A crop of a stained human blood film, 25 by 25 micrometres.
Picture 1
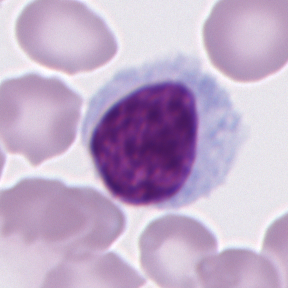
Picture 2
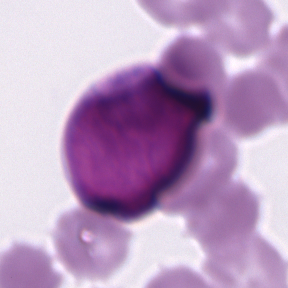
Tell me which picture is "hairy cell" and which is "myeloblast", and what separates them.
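You're looking at the hairy cell in picture 1 and the myeloblast in picture 2. Begin with how much of each cell the nucleus takes up: in picture 1 the cell is about 13 micrometres across, and its nucleus, about 11 by 9 micrometres, fills about 60% of the cell's area and sits toward the lower left. In picture 2 the cytoplasm is only a thin dark blue rim, clearest along the upper right and lower edges.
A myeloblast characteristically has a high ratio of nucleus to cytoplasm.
Now compare colours: the cytoplasm in picture 1 is pale blue, while in picture 2 the nucleus stains a reddish purple.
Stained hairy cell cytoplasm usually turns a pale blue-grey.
Look into the nucleus of picture 1, a single rounded mass without lobes inside a roughly round cell, and you will find no nucleoli.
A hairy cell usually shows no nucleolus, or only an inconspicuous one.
The two do share some things: picture 1 has no distinct granules and picture 2 none that can be seen, and neither cell has vacuoles.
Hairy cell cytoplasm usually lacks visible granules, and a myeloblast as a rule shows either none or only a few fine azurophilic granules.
In picture 2, red cells crowd against the right side of the cell.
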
